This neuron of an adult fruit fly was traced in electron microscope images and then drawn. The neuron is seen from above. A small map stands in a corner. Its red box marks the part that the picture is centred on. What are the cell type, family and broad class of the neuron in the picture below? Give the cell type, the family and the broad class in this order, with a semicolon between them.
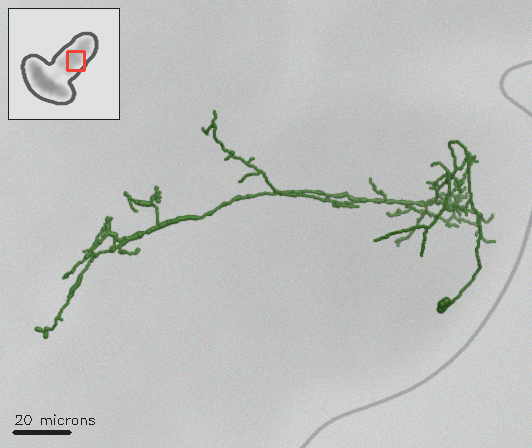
IN19A067; hemilineage 19A; nerve-cord intrinsic neuron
